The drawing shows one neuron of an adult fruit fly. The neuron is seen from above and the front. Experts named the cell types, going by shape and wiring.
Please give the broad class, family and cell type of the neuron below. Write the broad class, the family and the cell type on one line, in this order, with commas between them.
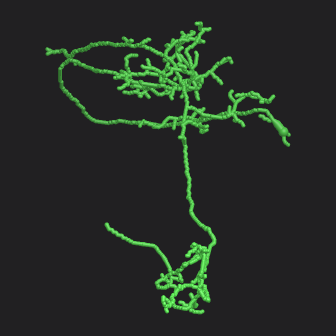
central-brain intrinsic neuron, hemilineage LB3, CB1601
